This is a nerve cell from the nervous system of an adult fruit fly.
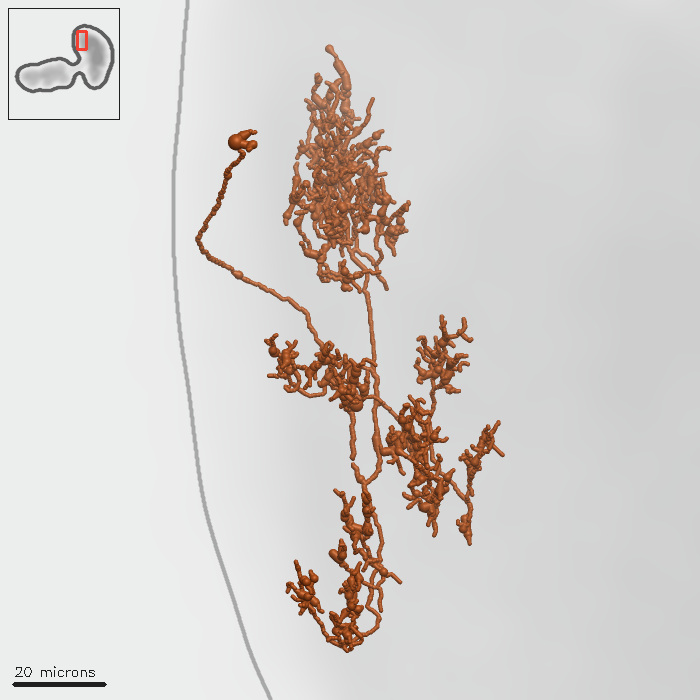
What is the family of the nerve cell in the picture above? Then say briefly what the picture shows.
Its family is Pm. This is an optic-lobe intrinsic neuron. It lies in the brain. By the scale bar it is about 130 microns tall in this view. More than a hundred branch ends can be seen.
